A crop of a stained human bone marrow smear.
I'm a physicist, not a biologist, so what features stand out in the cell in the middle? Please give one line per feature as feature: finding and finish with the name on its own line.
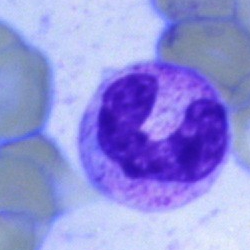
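Outline: round, smooth
Nucleus: curved horseshoe, notch opening toward top
Chromatin: dark purple, coarsely clumped
Nucleoli: none visible
Name: band neutrophil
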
